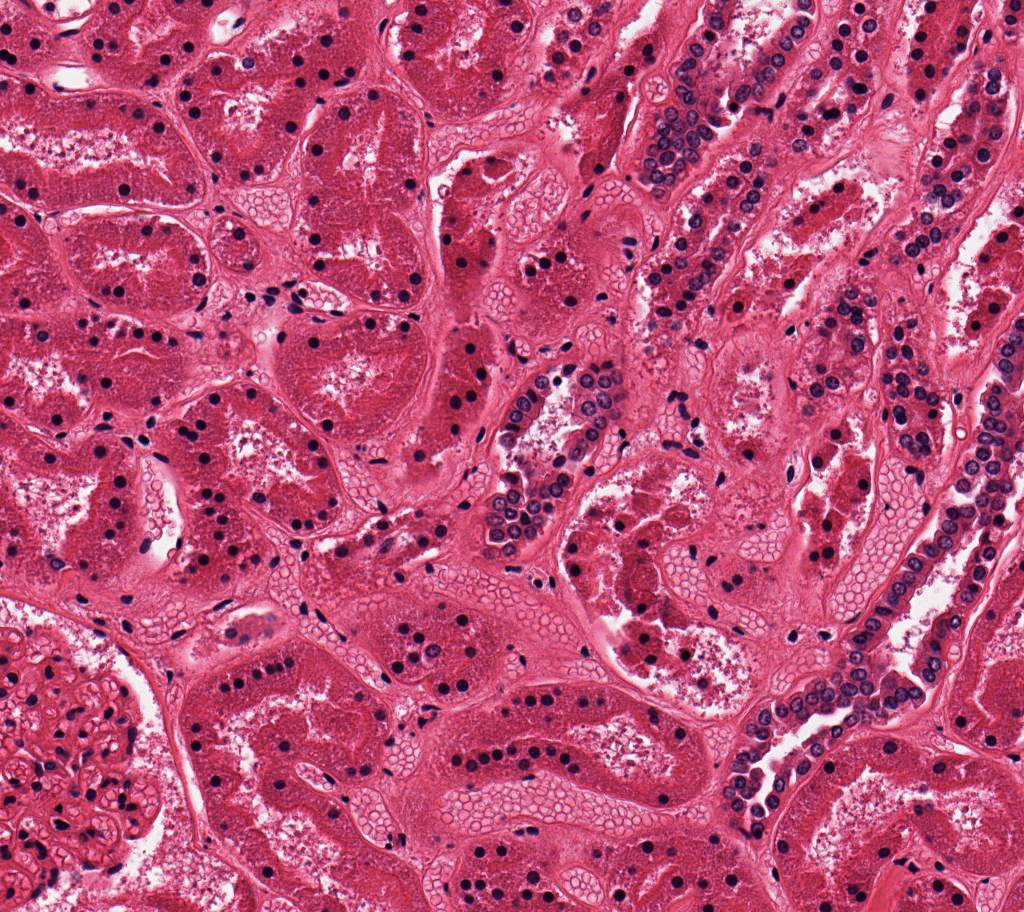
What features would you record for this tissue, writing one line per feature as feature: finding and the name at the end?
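Arrangement: closely packed tubules cut in various planes, narrow spaces between
Left and centre: most tubules lined by cells with abundant granular pink cytoplasm and round dark nuclei
Upper right and right edge: narrower tubules, crowded cells, round purple nuclei close together
Lumens: many hold pale, flocculent pink material, not empty
Name: renal cortex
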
